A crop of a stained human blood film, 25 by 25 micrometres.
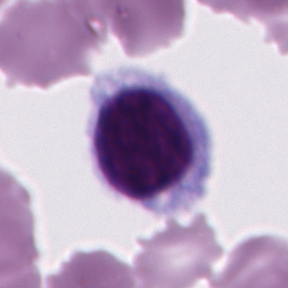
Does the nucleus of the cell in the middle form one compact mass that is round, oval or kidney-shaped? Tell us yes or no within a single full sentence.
Yes, it is a single compact round, oval or kidney-shaped nucleus that this cell has.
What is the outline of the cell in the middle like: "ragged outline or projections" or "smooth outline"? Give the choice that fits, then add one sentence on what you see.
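Ragged outline or projections. The cell is a rounded oval with a slightly ragged, fuzzy edge.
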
